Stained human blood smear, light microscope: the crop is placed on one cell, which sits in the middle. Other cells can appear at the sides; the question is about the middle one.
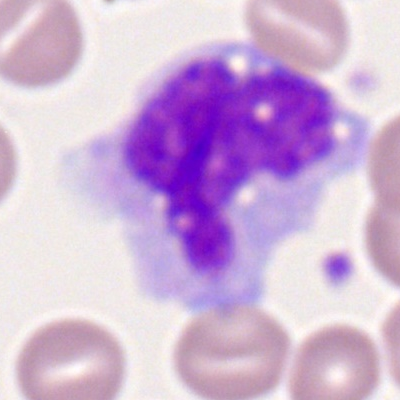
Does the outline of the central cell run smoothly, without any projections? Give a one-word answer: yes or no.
No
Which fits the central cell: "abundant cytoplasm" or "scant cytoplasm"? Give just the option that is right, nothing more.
Abundant cytoplasm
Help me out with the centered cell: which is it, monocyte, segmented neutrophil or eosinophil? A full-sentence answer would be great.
The centrally placed cell is classified as a monocyte.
